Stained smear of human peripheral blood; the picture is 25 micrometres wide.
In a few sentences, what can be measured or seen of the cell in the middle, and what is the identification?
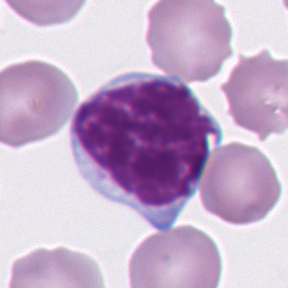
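Nucleus about 12 micrometres across, filling most of the cell. Cytoplasm a narrow pale blue rim, widest at the lower left. Chromatin dark purple, coarsely clumped, with paler streaks between the clumps. Typical lymphocyte.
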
